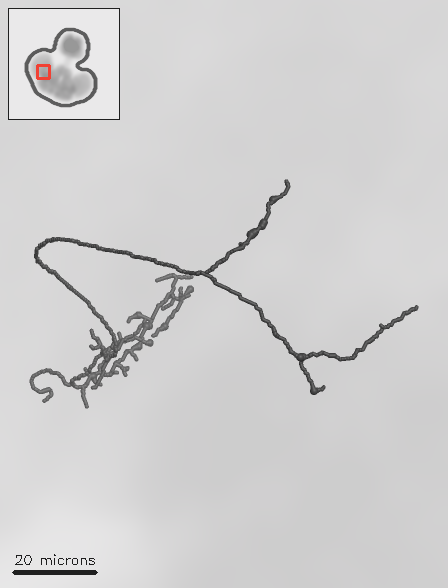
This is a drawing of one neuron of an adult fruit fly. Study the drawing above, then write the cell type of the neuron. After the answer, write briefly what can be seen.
Its cell type is TmY9b. Its broad class is optic-lobe intrinsic neuron. The drawing shows no cell body. By the scale bar it is about 95 microns wide in this view.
